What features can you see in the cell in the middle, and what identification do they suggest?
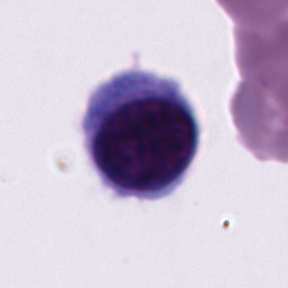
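First, cytoplasm: scanty, widest at the upper left of the nucleus, with no distinct granules. Next, nucleus: no nucleoli visible. Then outline: a small thin projection sticks out from the top. Result: a hairy cell.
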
